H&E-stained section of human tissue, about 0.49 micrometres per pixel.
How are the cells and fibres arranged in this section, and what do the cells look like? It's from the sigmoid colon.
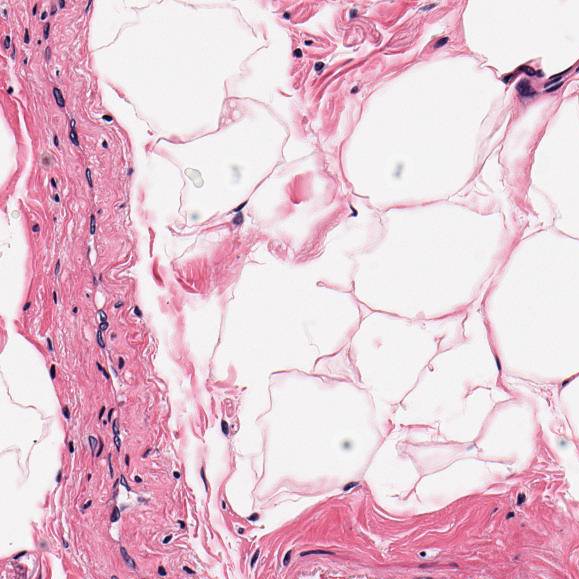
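Centre and right of field: mature fat cells. Fat cell nuclei few, small, flattened, pressed to cell edge. Left side: dense pink fibrous tissue in a vertical band. Nuclei in band slender, dark, aligned lengthwise along it.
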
